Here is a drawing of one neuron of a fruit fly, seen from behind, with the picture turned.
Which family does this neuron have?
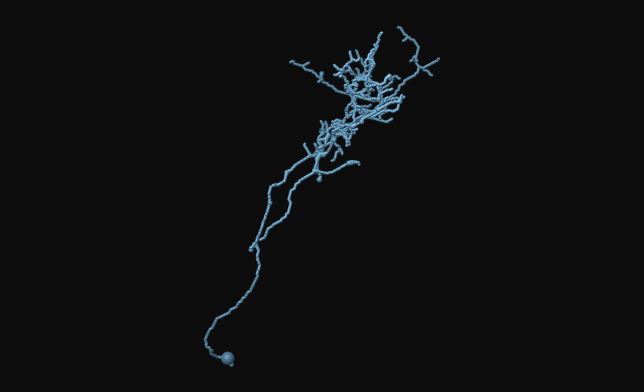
hemilineage VLPd&p1_dorsal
